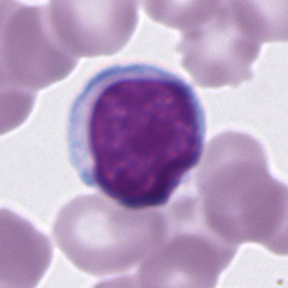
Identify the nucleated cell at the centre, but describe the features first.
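Look first at where the nucleus lies: it sits off-centre, toward the right side of the cell. Follow its outline round and you will find a shallow notch at the lower right. Now turn to the cytoplasm, where no granules are seen. No vacuoles are seen there either. This is a typical lymphocyte.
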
